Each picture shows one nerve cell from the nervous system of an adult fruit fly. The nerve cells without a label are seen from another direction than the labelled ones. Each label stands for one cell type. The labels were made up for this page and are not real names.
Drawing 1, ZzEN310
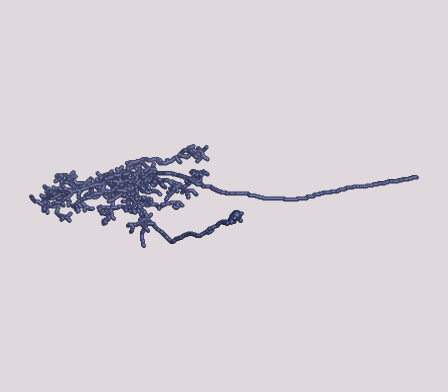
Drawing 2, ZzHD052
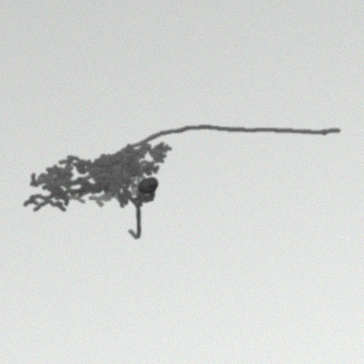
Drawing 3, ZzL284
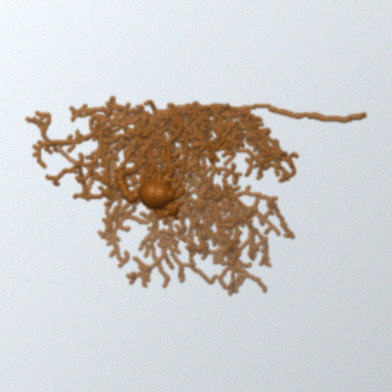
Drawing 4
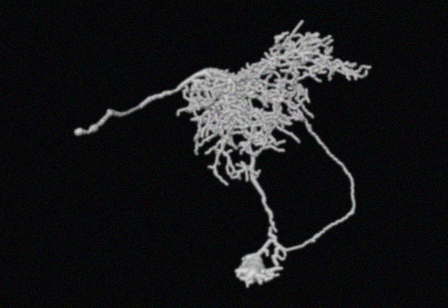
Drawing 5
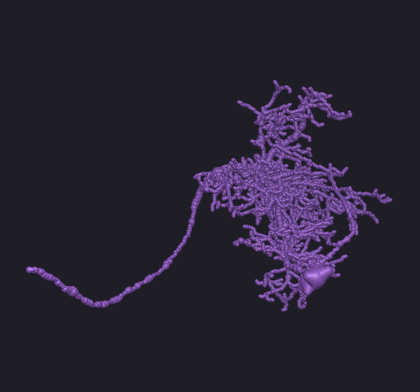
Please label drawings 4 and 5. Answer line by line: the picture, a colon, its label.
4: ZzHD052
5: ZzHD052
